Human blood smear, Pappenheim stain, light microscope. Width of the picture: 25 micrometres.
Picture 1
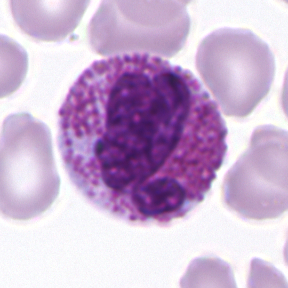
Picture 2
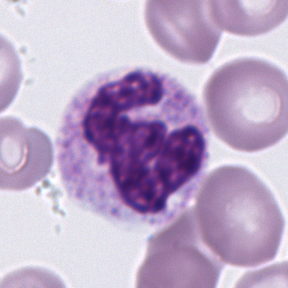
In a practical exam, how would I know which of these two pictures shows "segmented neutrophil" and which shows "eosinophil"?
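Starting with identity: picture 1 is the eosinophil, picture 2 the segmented neutrophil. Outline next: both are smooth, round in the eosinophil and roughly round in the segmented neutrophil. Size: the eosinophil measures about 15 micrometres across. Nucleus: in the eosinophil the lower lobe is much smaller than the upper one, and neither cell shows nucleoli.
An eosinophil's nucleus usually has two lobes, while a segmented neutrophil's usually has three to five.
Chromatin: dense and coarsely clumped in the eosinophil; dark purple and coarsely clumped in the segmented neutrophil, with paler patches between the dark areas. Cytoplasm: the eosinophil's is packed with coarse, round, reddish-purple granules, whereas the segmented neutrophil's is pale pinkish-lilac and free of vacuoles.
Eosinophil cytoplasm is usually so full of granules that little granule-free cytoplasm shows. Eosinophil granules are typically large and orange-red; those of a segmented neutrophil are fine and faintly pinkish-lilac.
Last, red cells touch the segmented neutrophil at its lower right edge.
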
